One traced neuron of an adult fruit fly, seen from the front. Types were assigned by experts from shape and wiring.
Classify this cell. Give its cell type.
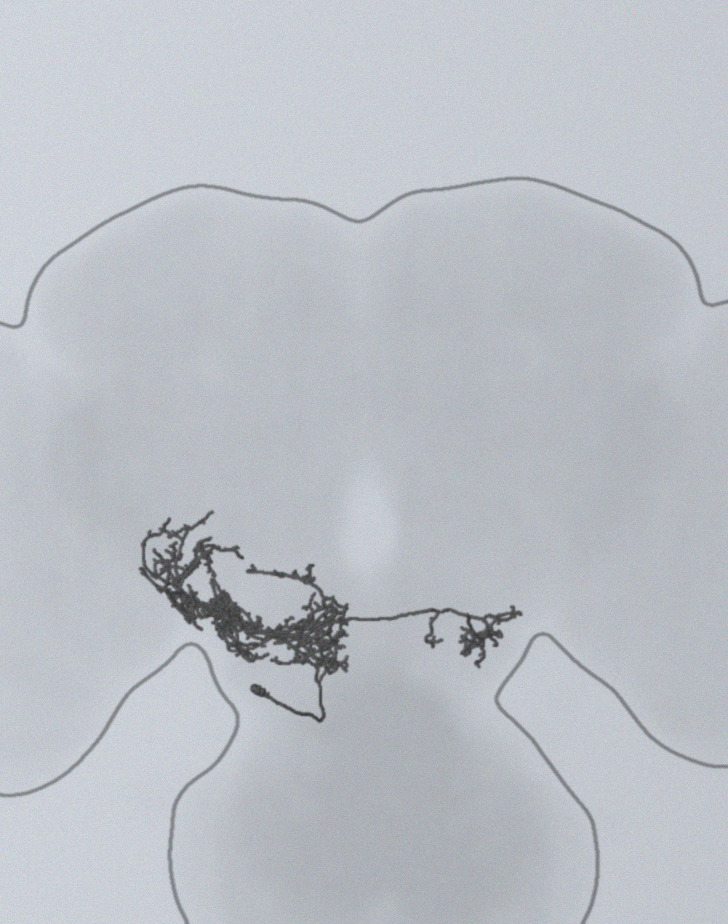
GNG633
